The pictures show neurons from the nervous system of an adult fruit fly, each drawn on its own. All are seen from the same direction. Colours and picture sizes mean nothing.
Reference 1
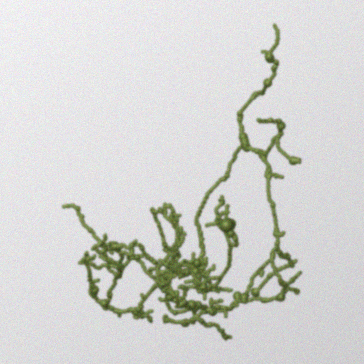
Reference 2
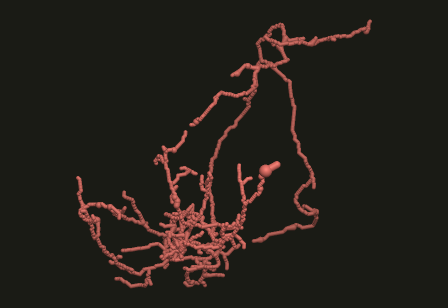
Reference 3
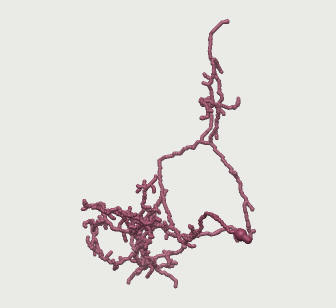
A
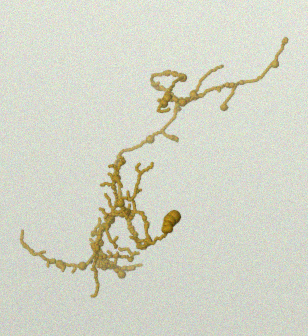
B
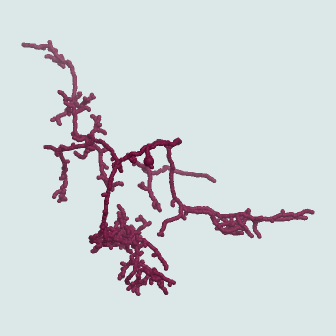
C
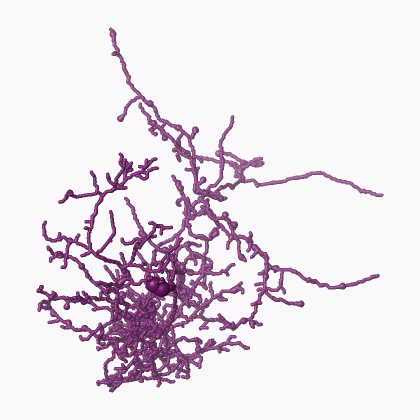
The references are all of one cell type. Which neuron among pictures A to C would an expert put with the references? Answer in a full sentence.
The neuron in picture A is of the same cell type.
